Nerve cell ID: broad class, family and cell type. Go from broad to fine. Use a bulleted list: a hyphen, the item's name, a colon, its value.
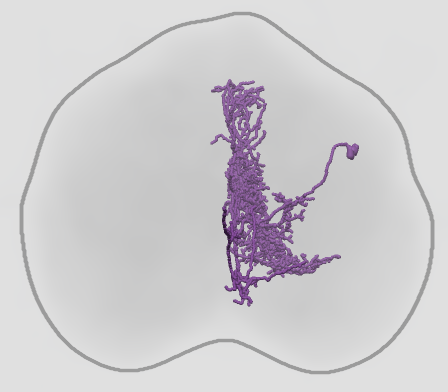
- broad class: ascending neuron
- family: hemilineage 17A
- cell type: AN17A018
